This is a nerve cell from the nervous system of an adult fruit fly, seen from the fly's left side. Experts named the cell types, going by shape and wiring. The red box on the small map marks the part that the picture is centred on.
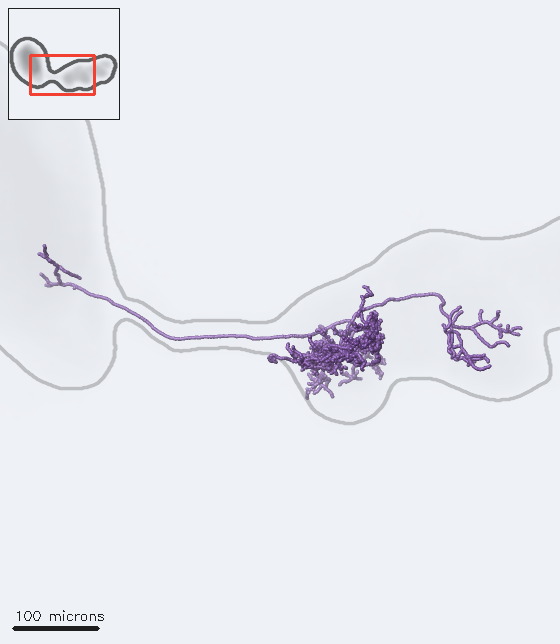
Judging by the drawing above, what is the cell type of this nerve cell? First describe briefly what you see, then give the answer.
From left to right in the picture it spans about 600 microns. The picture shows dozens of branch ends. This is an ascending neuron. It is of cell type AN07B005.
